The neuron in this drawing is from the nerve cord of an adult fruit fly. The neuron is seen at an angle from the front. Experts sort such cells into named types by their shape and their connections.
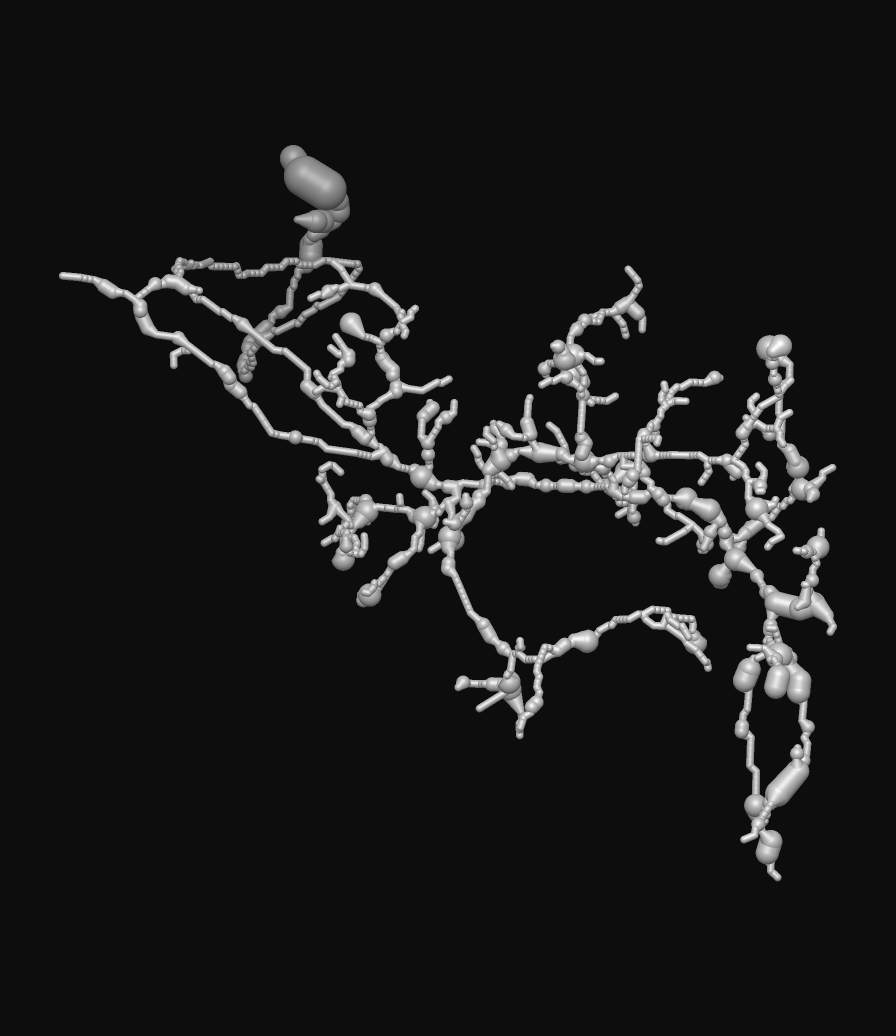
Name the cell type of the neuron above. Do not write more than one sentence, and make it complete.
This neuron is of the type IN21A078.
